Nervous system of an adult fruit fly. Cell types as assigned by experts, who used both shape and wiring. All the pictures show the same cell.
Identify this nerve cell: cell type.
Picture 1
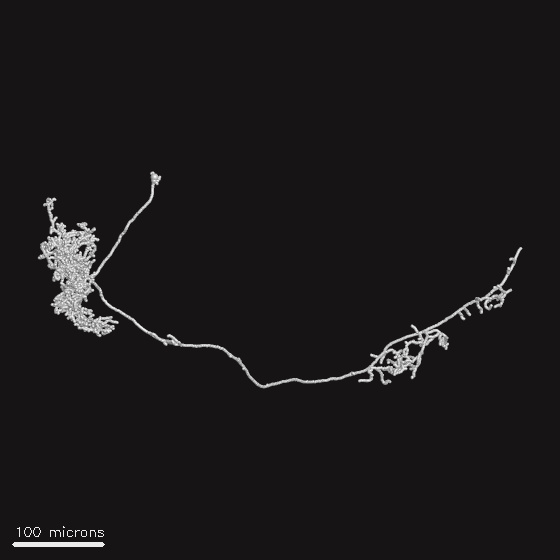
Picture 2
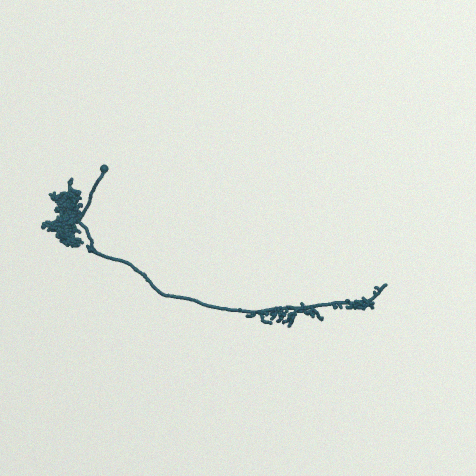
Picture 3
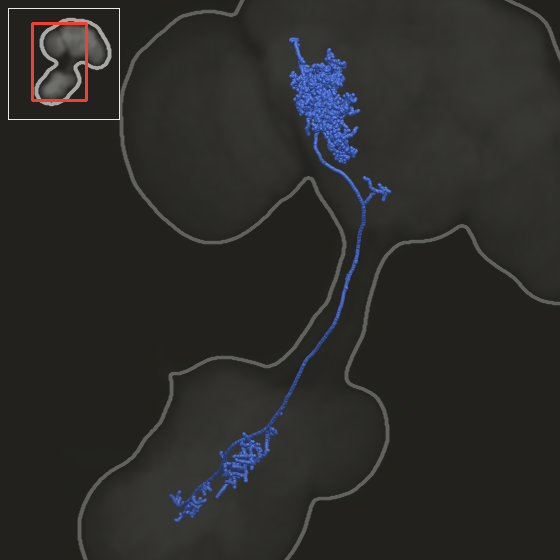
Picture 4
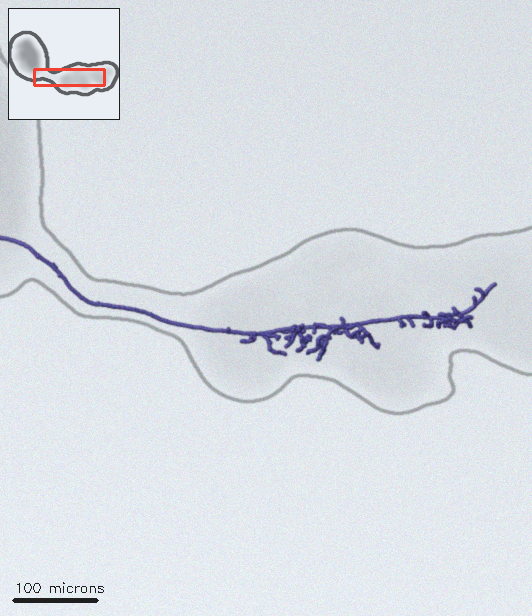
DNp55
